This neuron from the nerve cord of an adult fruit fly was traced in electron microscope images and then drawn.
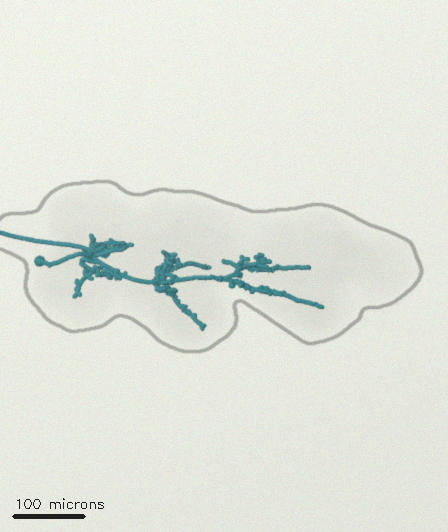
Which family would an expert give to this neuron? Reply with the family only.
hemilineage 08B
